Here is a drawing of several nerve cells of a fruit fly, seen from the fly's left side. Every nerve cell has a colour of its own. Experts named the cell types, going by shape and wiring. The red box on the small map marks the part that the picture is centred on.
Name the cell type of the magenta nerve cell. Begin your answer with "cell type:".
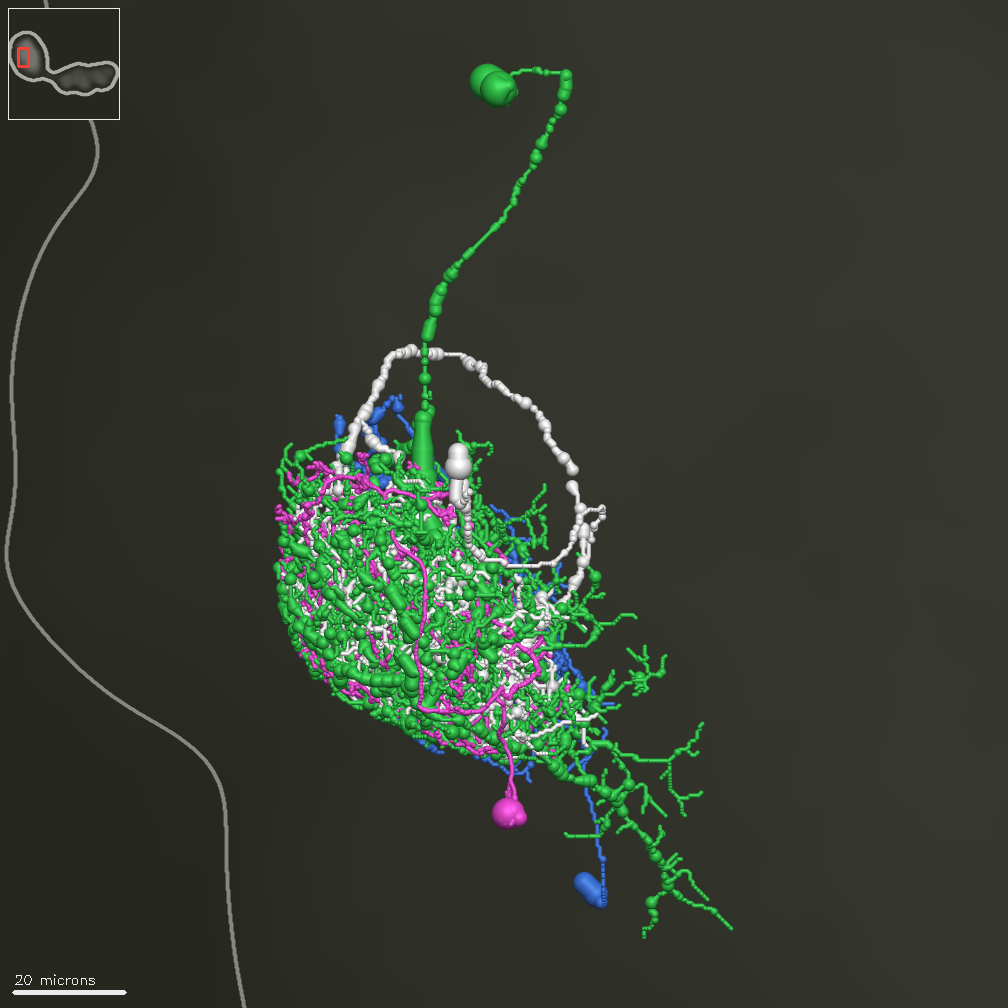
cell type: CB2498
